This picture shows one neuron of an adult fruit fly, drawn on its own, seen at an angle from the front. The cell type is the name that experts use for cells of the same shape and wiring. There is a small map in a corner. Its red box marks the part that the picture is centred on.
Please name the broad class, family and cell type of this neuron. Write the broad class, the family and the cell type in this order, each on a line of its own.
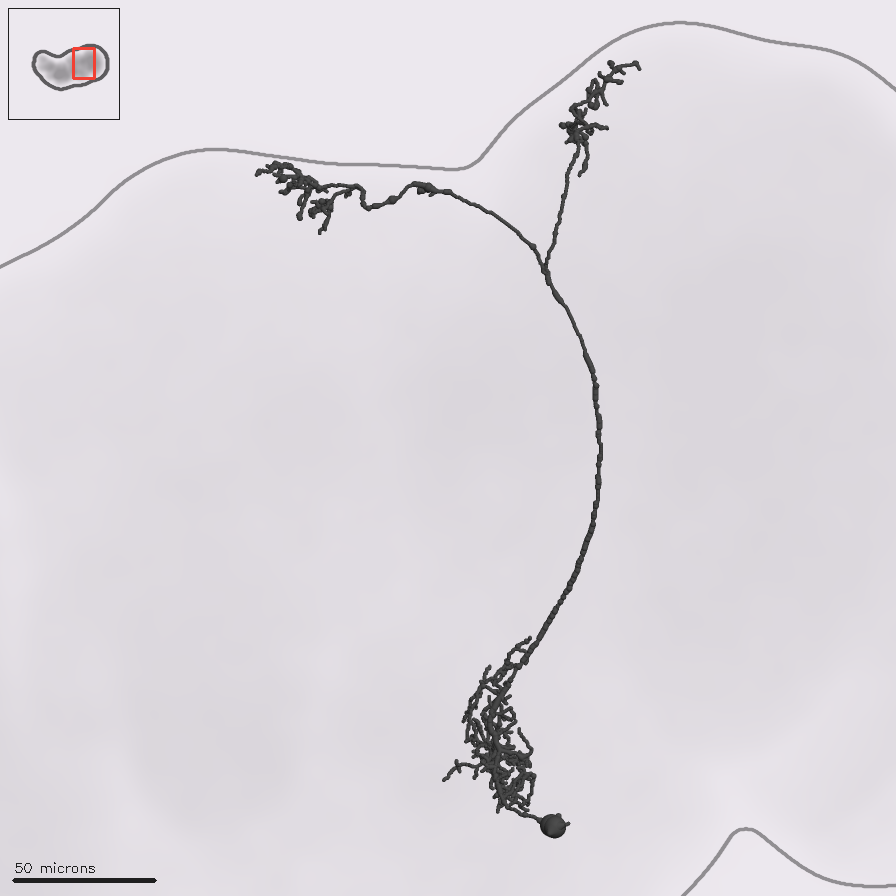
central-brain intrinsic neuron
hemilineage FLAa3
BiT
